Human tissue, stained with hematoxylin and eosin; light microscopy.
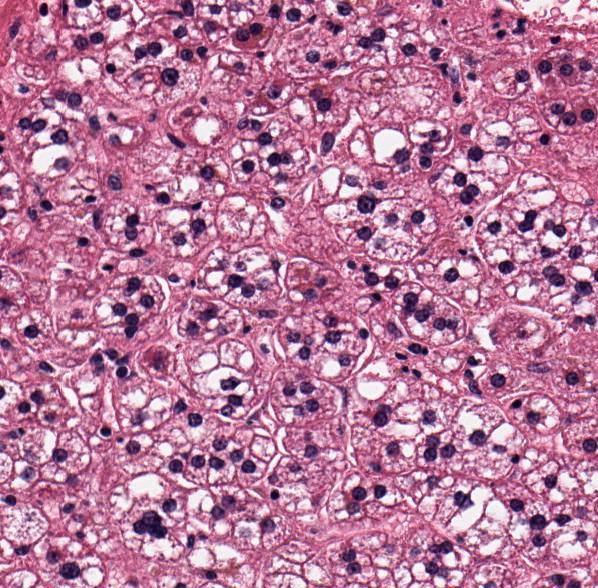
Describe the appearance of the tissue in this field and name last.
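First, arrangement: throughout the field, cells sit in rounded nests divided by thin pink partitions. Second, the partitions: delicate, with no thick fibrous bands anywhere. Third, the cytoplasm: abundant and pale, packed with many small clear vacuoles. Fourth, a few scattered cells, some near the centre among them, have brownish granular cytoplasm. The tissue is adrenal gland.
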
